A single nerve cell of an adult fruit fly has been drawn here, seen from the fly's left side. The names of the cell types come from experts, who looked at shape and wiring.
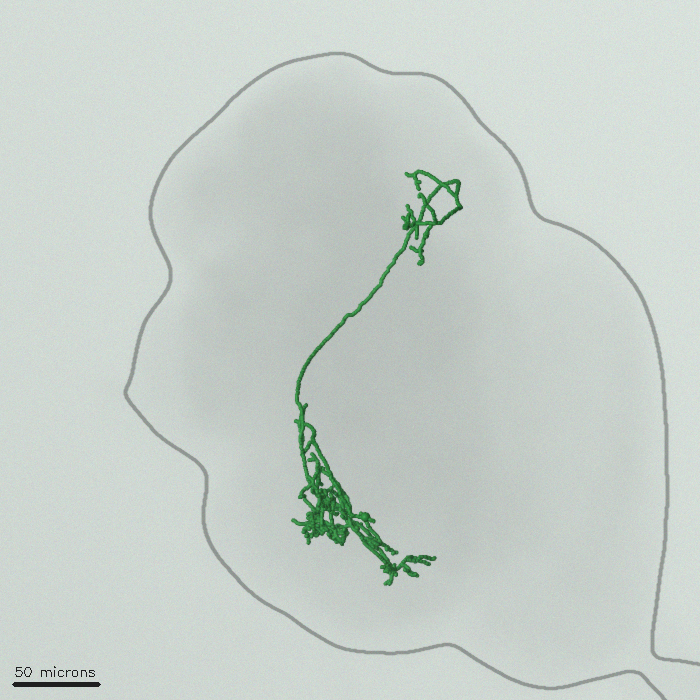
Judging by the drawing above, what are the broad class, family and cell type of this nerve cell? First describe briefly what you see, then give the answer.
The cell body is at the bottom of the picture. By the scale bar it is about 250 microns tall in this view. It is a central-brain intrinsic neuron. The family is hemilineage ALlv1. The cell type is Z_lvPNm1.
